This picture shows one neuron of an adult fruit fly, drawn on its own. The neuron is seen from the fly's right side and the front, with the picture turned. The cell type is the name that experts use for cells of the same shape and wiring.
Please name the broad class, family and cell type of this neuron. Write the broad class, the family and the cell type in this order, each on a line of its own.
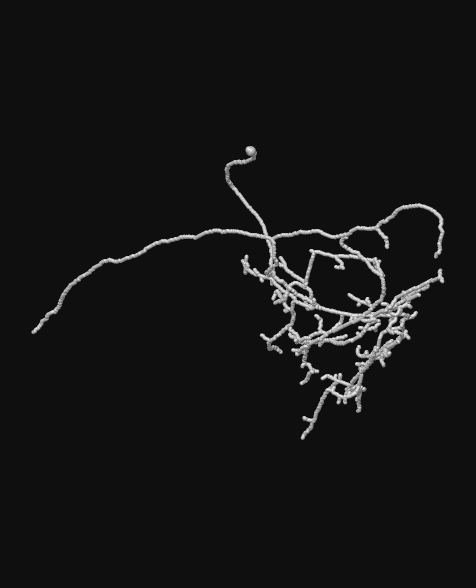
nerve-cord intrinsic neuron
hemilineage 23B
IN23B082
